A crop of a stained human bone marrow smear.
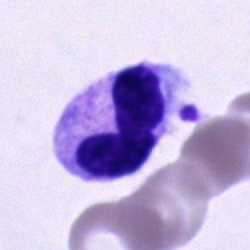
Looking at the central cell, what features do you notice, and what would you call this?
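The nucleus is folded into two connected lobes and lies toward the right side of the cell. Its chromatin is dense and dark purple. Fine lilac granules are present in the cytoplasm. The cell is a band neutrophil.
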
